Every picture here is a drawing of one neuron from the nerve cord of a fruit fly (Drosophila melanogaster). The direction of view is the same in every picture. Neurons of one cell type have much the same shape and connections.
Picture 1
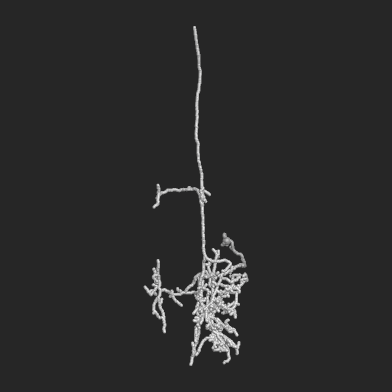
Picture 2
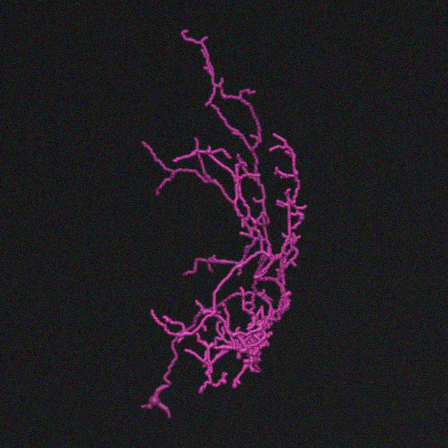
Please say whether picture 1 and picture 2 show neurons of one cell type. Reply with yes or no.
no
